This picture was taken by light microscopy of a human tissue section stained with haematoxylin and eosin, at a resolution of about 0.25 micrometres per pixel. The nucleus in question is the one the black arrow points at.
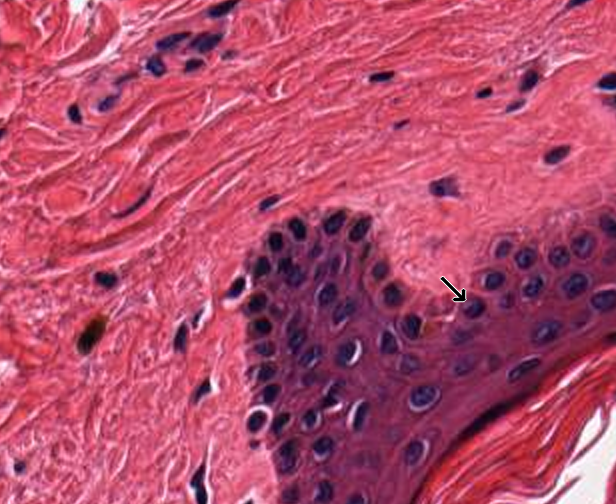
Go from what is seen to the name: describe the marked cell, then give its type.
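The nucleus is oval and dark purple, stained fairly evenly throughout. The nucleus is about the same size as the nuclei of the neighbouring cells. The nucleus is surrounded by a rim of pink cytoplasm, and the cell's outline is not sharply drawn. This is a keratinocyte.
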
